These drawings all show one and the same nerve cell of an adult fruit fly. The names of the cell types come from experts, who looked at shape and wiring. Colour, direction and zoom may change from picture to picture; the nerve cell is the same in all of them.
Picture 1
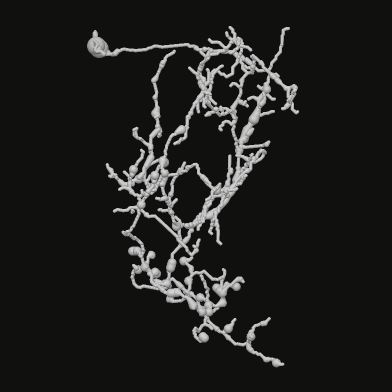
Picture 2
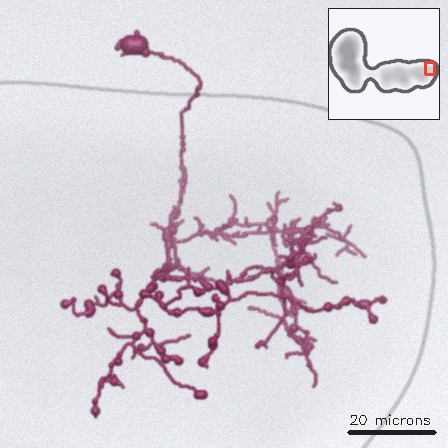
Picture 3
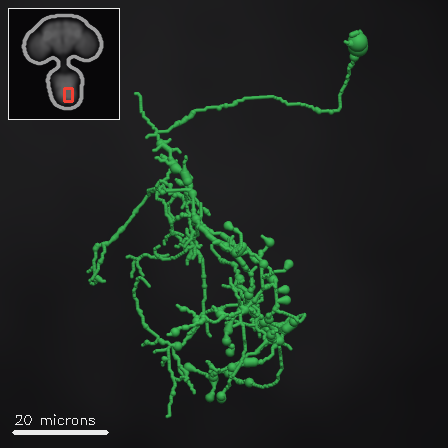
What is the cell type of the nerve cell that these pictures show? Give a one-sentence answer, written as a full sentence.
To the cell type INXXX440 belongs this nerve cell.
